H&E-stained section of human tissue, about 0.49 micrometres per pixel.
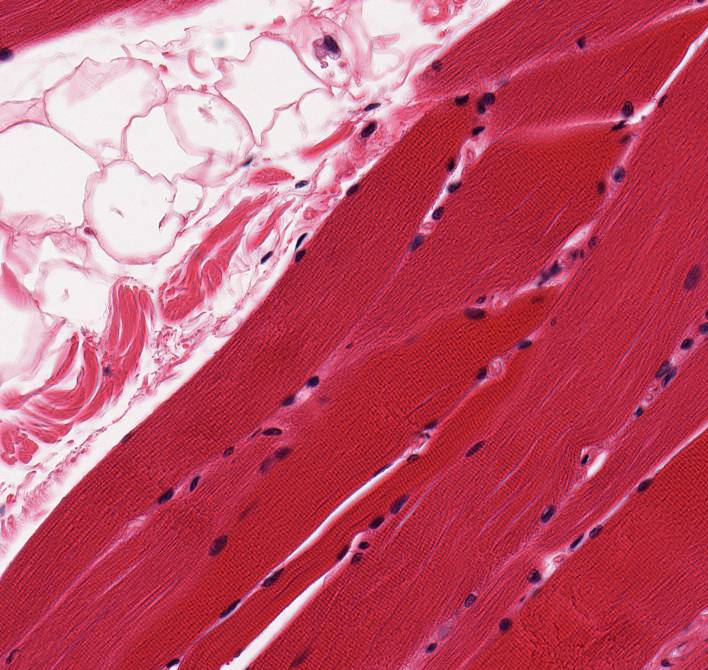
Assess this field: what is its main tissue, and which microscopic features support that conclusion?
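Answer: skeletal muscle. Long muscle fibres cross the field diagonally from lower left to upper right and stain a deep, even red with eosin.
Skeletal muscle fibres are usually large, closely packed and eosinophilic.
Their dark purple nuclei lie at the fibre edges rather than in the centres.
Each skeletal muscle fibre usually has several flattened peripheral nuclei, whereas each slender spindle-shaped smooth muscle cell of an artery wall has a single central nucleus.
In the upper left corner lies a cluster of empty-looking adipocytes with thin pink walls.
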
